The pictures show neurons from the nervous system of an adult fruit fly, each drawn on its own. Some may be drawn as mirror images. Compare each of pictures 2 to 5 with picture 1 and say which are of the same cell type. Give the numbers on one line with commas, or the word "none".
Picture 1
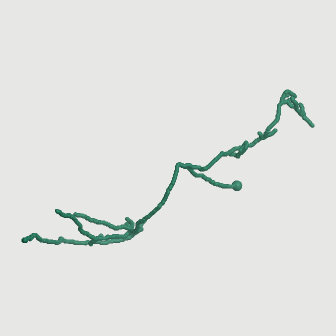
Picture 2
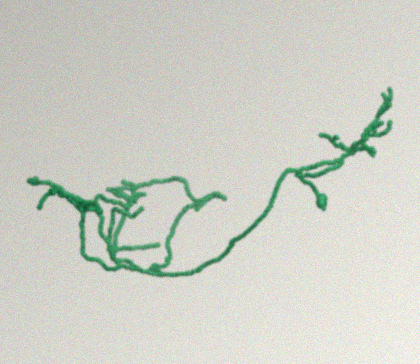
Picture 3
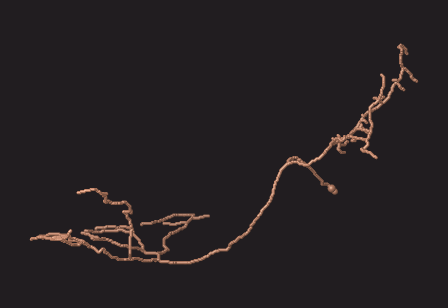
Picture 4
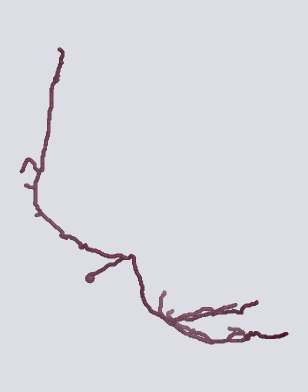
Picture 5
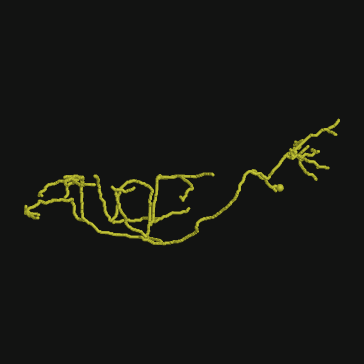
3, 4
